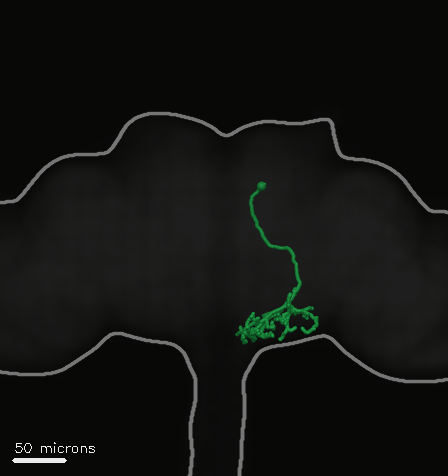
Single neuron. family: hemilineage MD3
